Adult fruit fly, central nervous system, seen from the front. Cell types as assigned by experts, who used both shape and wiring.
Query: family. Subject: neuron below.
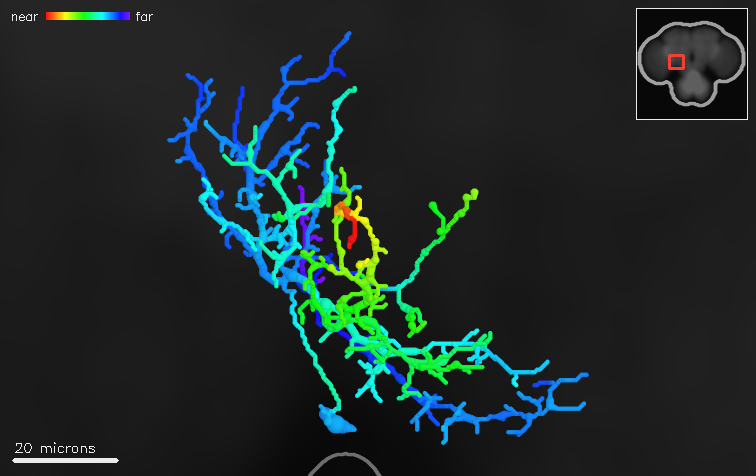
hemilineage WEDa1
